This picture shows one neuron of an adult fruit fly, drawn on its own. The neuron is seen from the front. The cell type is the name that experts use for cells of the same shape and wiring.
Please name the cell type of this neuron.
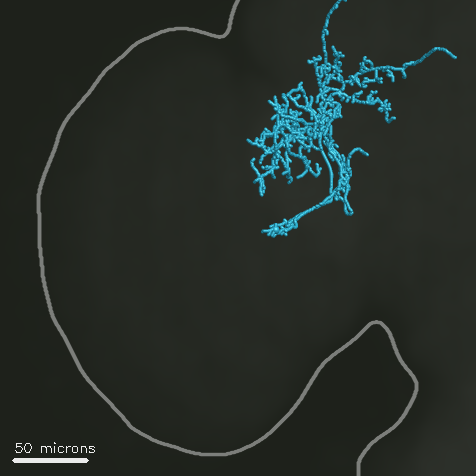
aMe8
